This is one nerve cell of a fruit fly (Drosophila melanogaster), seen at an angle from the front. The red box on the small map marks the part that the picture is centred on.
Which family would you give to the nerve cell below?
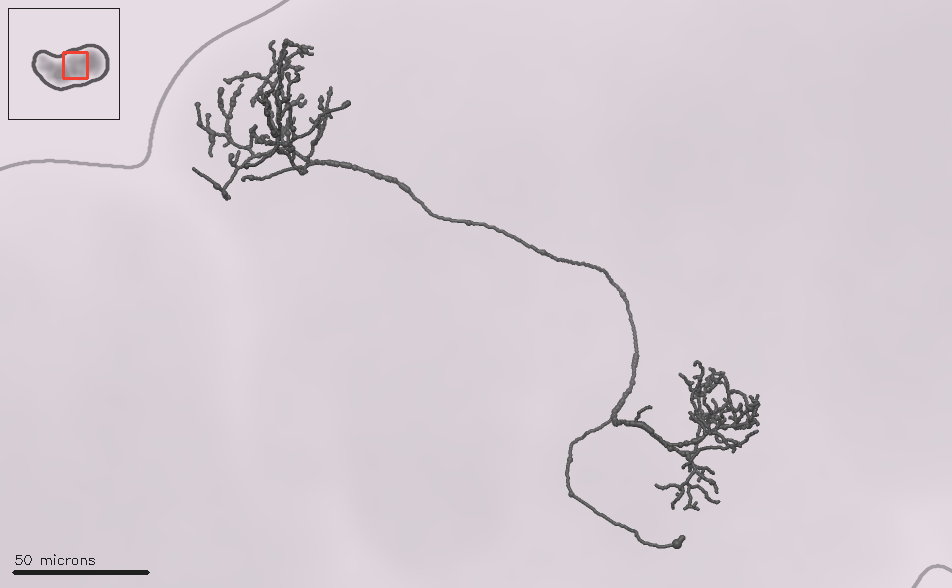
hemilineage ALv1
